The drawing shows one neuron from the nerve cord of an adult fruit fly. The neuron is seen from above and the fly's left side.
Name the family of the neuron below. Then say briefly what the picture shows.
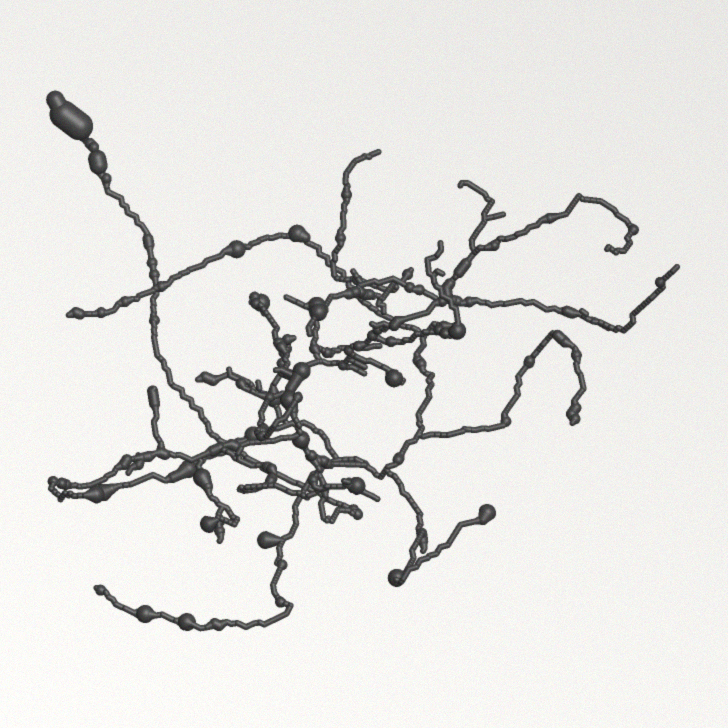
The family is hemilineage 01B. Its broad class is nerve-cord intrinsic neuron. Dozens of branch ends can be seen. As drawn here it is about as wide as it is tall.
